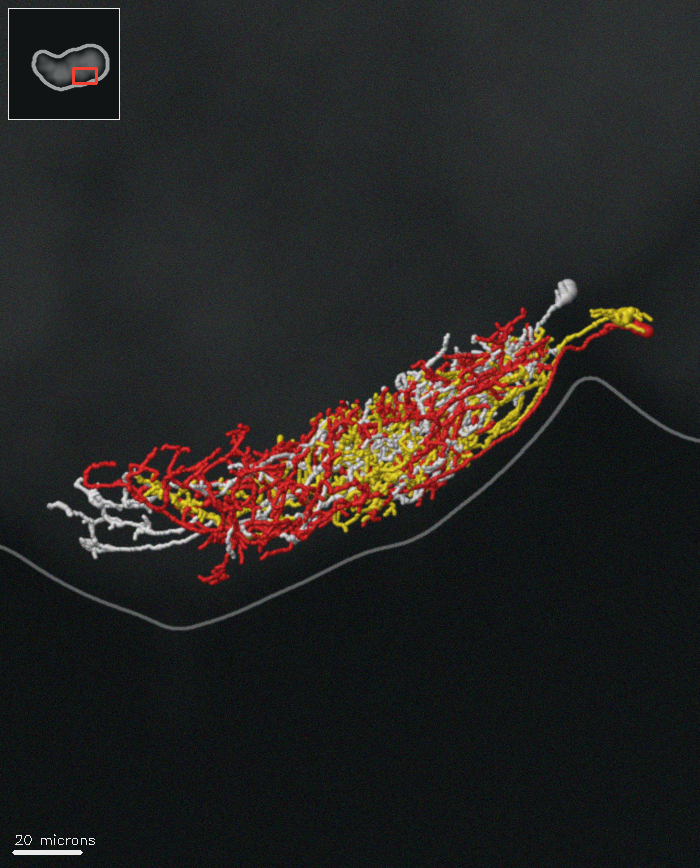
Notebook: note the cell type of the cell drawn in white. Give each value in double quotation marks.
"GNG209"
